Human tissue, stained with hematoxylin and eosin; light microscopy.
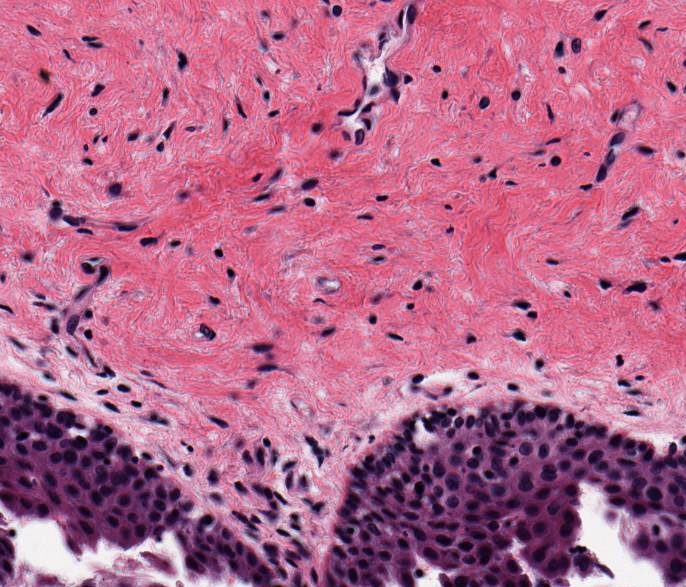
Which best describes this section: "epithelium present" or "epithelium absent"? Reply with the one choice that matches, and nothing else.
Epithelium present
